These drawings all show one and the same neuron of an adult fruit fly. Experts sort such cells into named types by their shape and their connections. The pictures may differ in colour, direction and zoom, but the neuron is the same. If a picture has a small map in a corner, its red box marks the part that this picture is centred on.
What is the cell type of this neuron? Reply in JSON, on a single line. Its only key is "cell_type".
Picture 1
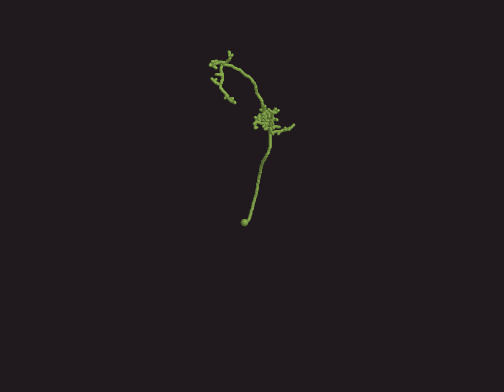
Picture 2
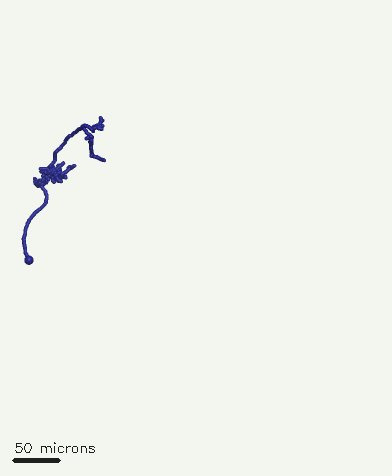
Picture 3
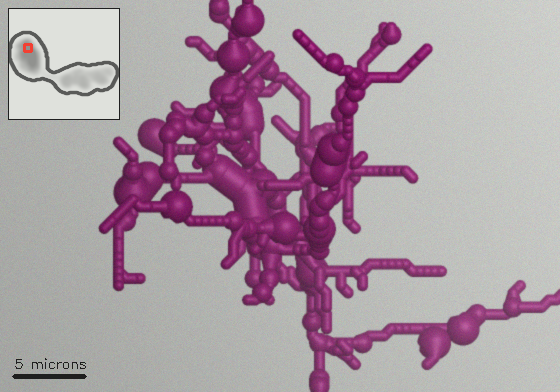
{"cell_type": "LHAV2a2"}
